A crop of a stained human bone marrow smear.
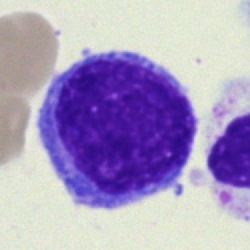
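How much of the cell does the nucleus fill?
Most of it.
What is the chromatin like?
Finely stippled throughout the nucleus.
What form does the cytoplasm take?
A narrow blue rim around the nucleus, widest at the lower left.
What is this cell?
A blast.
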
